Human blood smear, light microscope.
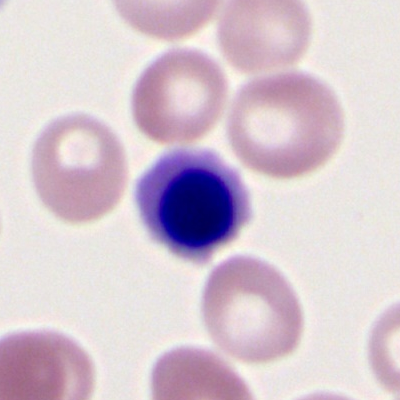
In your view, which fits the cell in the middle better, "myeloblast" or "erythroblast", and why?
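Erythroblast, I think. The chromatin is very dark and dense throughout the nucleus, and I see no nucleoli.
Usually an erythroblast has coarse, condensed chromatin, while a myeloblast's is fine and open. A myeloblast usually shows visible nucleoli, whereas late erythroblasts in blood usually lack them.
The outline is slightly irregular with small bumps along its edge, and the cytoplasm is pale lilac-blue.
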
